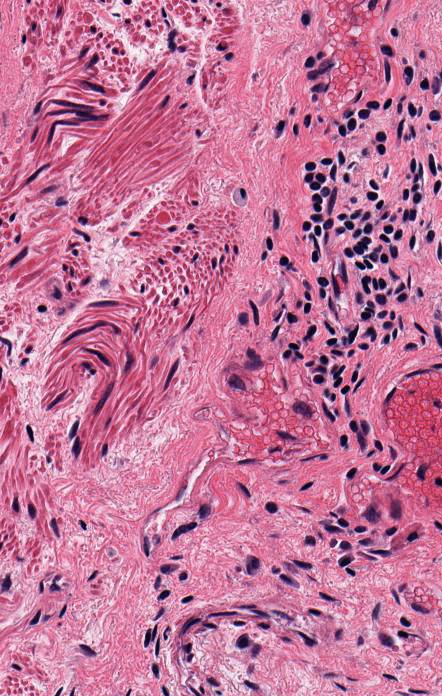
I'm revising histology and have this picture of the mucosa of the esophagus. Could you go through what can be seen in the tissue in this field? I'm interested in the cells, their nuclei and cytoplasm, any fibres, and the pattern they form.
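Dense pink collagenous stroma with scattered spindle nuclei occupies much of the field. Right middle: cluster of small cells, dark round-to-oval nuclei, scant cytoplasm. No epithelium or glands anywhere in the field. No fat cells seen.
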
